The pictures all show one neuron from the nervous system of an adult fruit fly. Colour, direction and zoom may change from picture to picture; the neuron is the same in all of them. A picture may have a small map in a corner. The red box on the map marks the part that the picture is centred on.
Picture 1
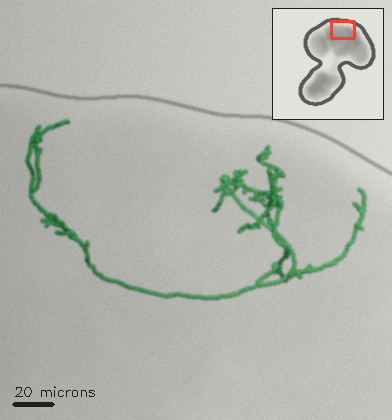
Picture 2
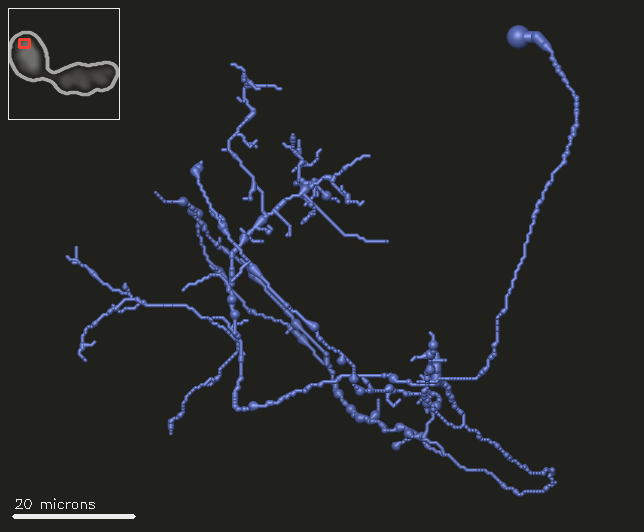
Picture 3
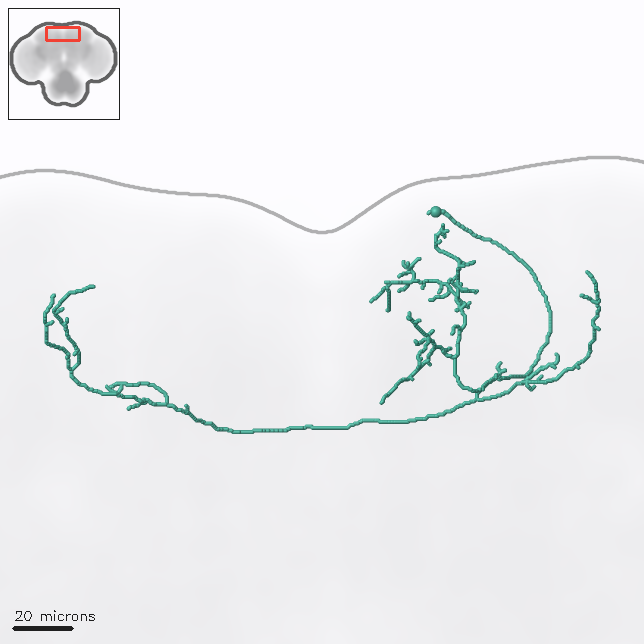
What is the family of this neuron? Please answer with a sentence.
The family is hemilineage SMPp&v1_posterior.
